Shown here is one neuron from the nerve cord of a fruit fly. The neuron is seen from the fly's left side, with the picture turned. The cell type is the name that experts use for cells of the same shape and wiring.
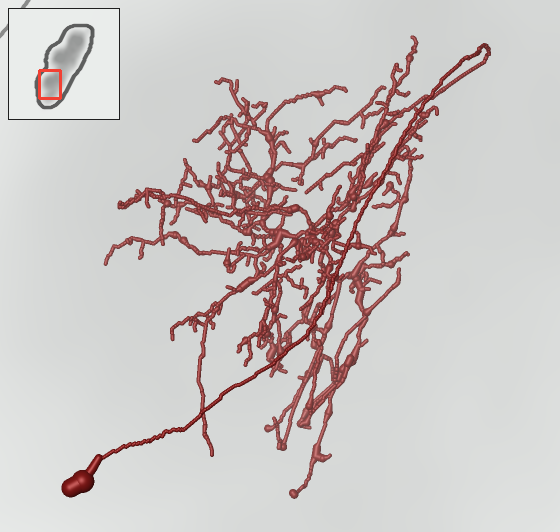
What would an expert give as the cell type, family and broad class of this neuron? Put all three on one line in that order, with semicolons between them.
IN12B034; hemilineage 12B; nerve-cord intrinsic neuron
